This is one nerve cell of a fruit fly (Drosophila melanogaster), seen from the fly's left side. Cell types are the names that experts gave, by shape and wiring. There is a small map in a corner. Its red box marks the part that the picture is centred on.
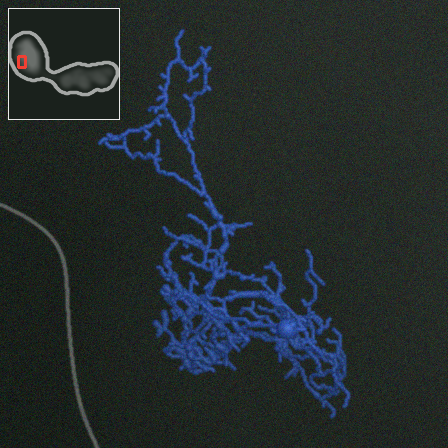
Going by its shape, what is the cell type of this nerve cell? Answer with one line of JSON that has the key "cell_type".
{"cell_type": "ALON2"}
